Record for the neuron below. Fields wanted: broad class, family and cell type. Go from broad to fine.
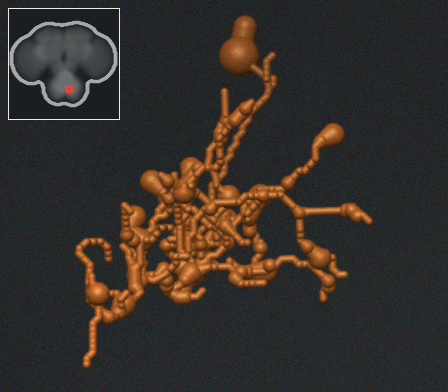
nerve-cord intrinsic neuron; hemilineage 01B; IN01B100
